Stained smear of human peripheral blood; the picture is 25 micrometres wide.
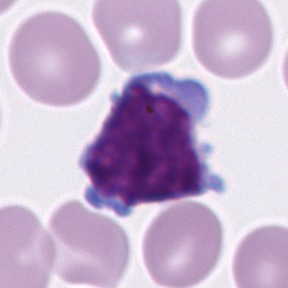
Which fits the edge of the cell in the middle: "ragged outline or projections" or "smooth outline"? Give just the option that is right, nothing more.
Ragged outline or projections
